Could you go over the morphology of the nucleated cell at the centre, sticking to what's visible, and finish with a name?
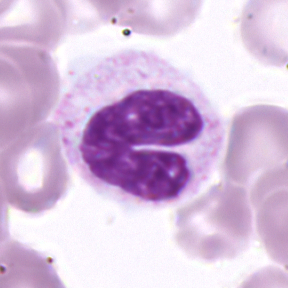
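First, the nucleus is bent into two lobes that join on the left, leaving a cleft that opens to the right. Second, no nucleoli are visible within it. Third, fine pink-violet granules are scattered throughout the cytoplasm. Fourth, no vacuoles are seen there. The cell is a band neutrophil.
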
